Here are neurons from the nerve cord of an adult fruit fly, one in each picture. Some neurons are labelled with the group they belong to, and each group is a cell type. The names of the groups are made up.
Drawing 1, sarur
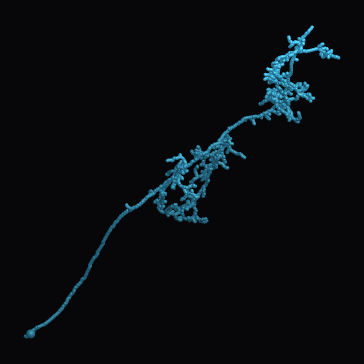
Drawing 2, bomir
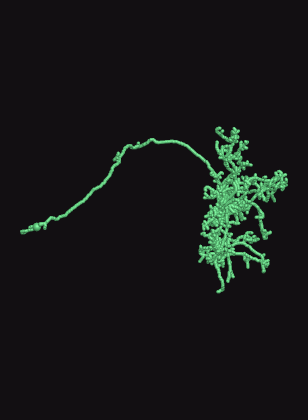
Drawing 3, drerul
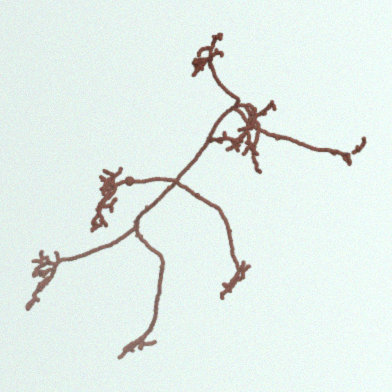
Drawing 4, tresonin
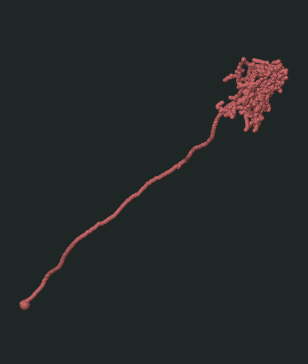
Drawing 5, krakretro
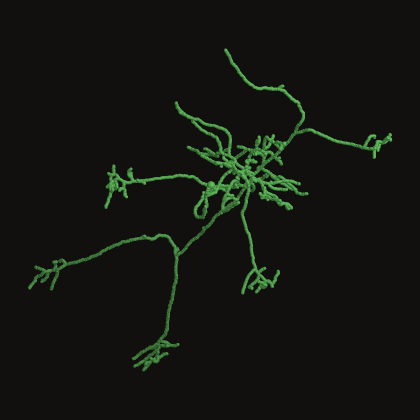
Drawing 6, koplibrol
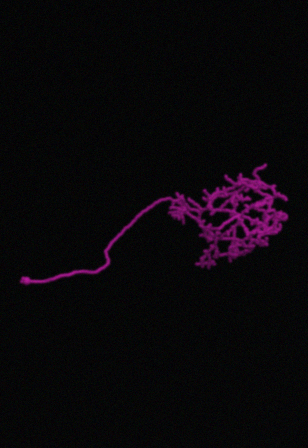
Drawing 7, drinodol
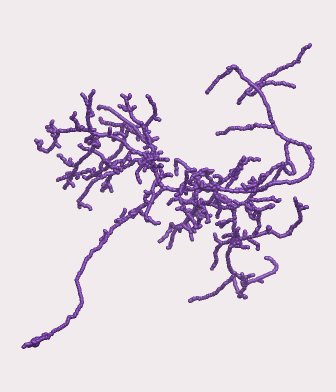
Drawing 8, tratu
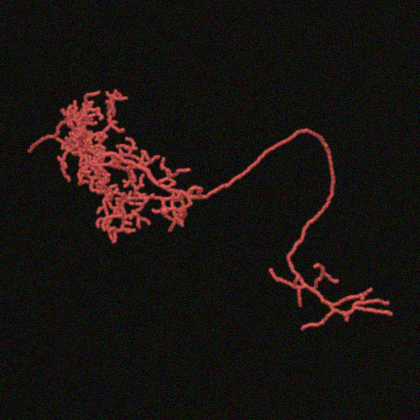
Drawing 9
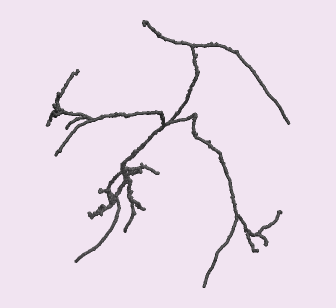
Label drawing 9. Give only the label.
krakretro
